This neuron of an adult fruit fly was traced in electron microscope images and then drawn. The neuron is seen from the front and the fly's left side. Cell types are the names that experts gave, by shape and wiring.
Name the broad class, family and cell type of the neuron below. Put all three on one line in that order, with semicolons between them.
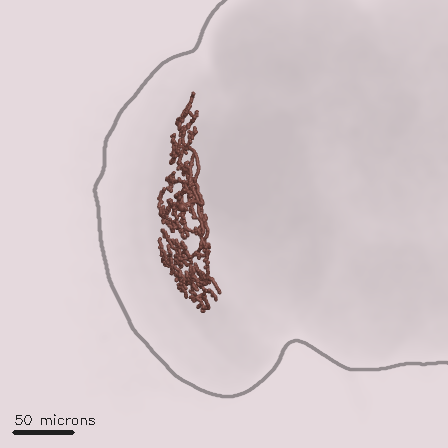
optic-lobe intrinsic neuron; Cm; Cm17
